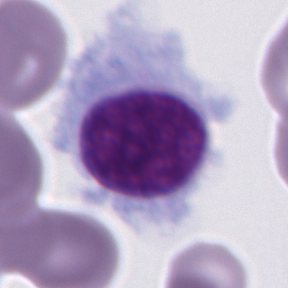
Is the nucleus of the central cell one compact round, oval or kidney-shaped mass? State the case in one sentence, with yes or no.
Yes, the nucleus of this cell is one compact round, oval or kidney-shaped mass.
